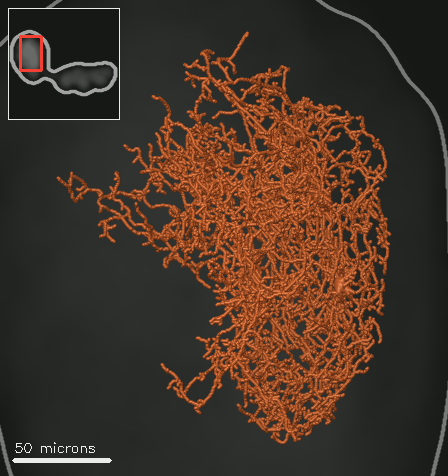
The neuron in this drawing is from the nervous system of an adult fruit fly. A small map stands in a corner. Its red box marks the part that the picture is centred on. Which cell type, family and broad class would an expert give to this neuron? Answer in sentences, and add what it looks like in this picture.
Its cell type is LoVC18. The family is LoVC. This is a visual centrifugal neuron. By the scale bar it is about 200 microns tall in this view. More than a hundred branch ends can be seen.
